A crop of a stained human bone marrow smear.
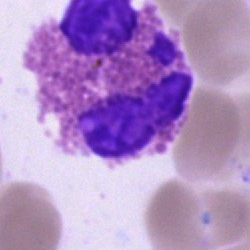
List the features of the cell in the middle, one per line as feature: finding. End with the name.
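Chromatin: dense, dark purple
Outline: irregular, bumpy where granules reach the edge
Cytoplasm: tiny brown dot near the cell centre
Name: eosinophil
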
